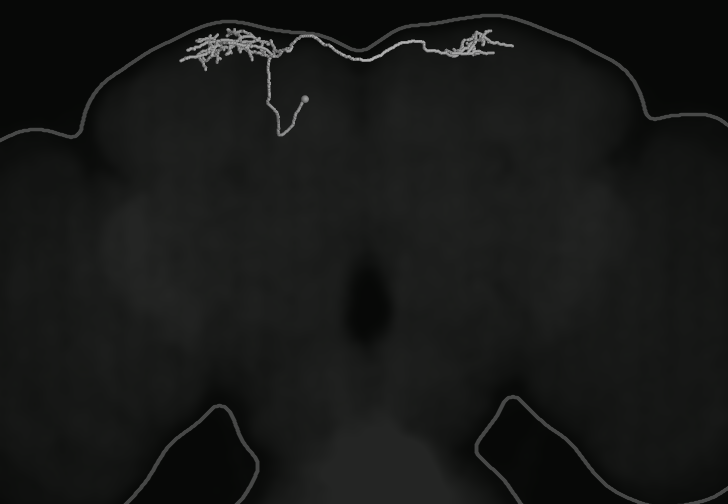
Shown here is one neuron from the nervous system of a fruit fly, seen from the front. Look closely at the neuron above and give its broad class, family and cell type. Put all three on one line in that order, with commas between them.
central-brain intrinsic neuron, hemilineage DM6_dorso_lateral, SLP405_a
